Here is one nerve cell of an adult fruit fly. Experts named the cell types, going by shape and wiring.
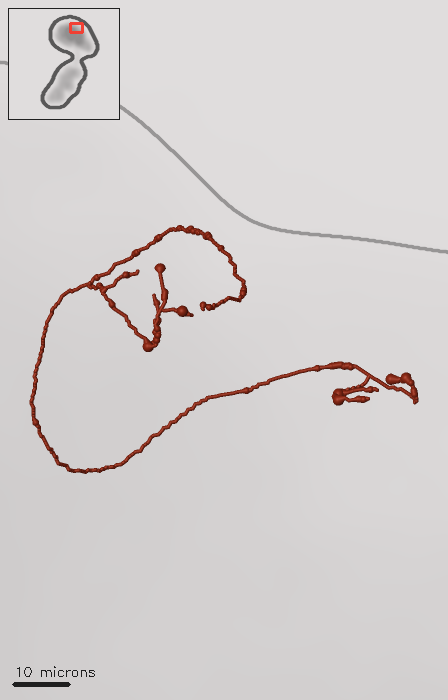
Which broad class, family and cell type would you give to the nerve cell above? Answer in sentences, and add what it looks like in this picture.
It is a sensory neuron entering the brain. The name of its family is class olfactory. The cell type is ORN_DM5. No cell body is drawn. From left to right in the picture it spans about 70 microns. It has a dozen or fewer branch ends.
